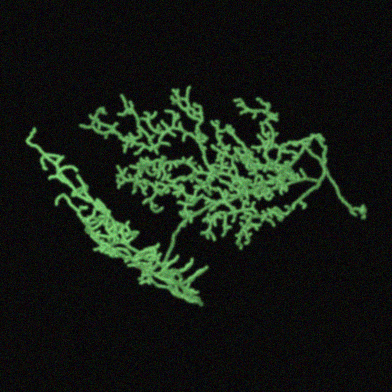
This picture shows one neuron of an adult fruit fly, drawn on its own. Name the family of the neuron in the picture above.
MeLo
